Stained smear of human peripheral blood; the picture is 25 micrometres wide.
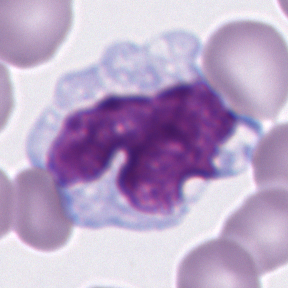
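Monocyte in the centre of the smear, checked point by point: the nucleus is broader than it is tall and lies across the middle of the cell; its deepest cleft enters from the lower edge; the cytoplasm is plentiful and pale grey-blue; and above the nucleus, many small clear vacuoles make the cytoplasm look foamy.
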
